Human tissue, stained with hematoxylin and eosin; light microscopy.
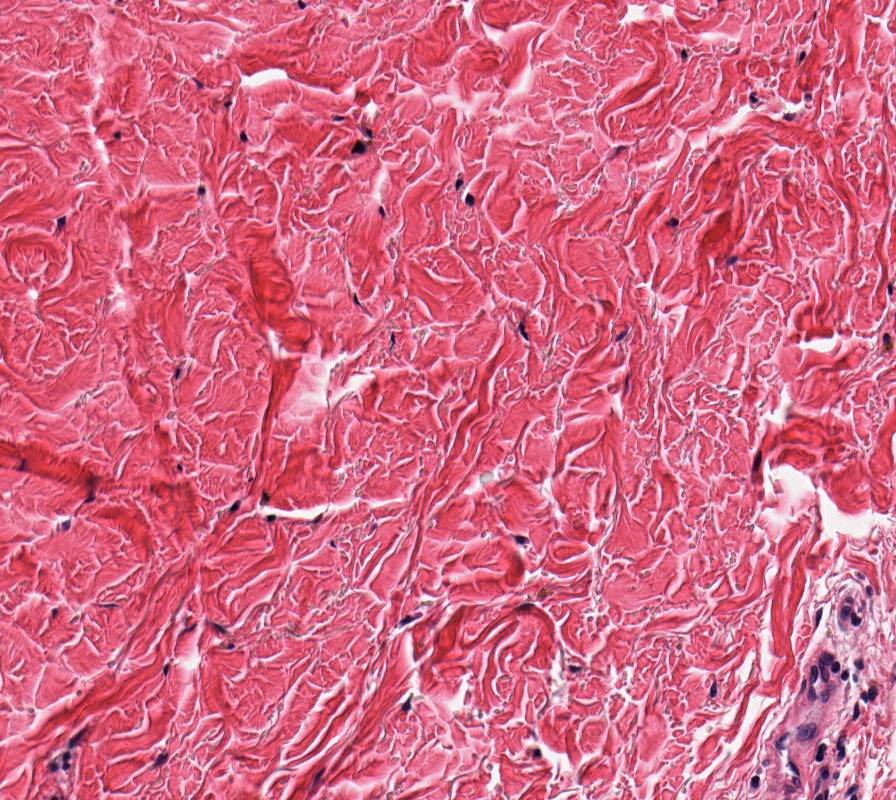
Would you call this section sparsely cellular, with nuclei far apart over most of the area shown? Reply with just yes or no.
Yes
